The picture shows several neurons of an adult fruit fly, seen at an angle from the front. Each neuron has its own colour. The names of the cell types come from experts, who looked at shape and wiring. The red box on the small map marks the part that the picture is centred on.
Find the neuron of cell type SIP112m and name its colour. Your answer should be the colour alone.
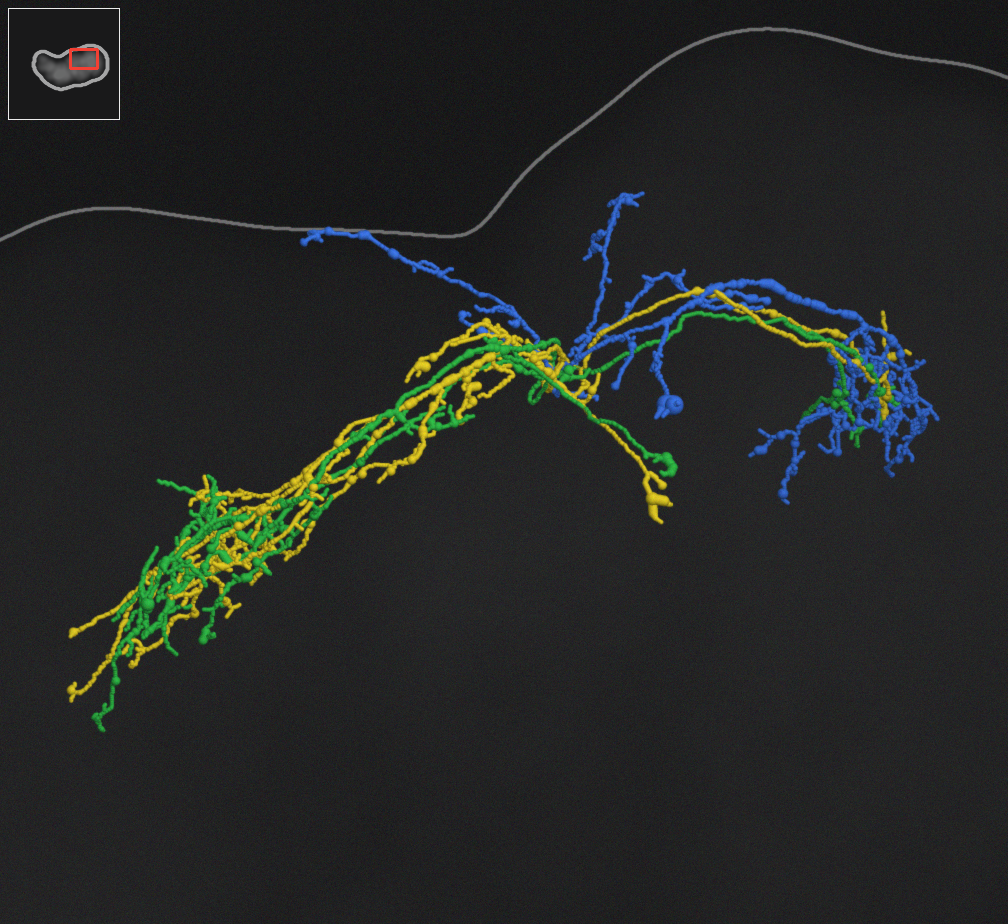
yellow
